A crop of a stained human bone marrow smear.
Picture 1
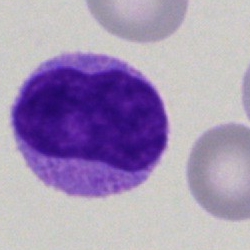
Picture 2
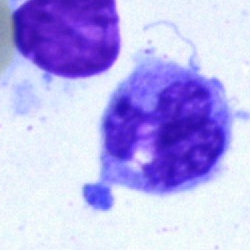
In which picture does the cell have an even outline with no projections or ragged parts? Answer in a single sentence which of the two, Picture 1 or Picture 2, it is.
In picture 1, the cell has a smooth edge rather than a rough one.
